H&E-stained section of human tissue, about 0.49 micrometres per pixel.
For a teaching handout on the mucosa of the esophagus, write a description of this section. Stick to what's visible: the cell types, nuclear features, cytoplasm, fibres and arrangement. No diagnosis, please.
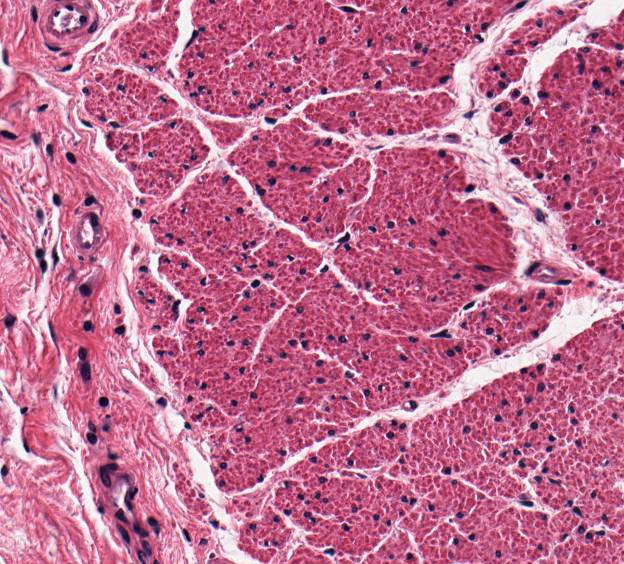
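First, arrangement: muscle tissue occupies the centre and right of the field, grouped into bundles separated by thin pale septa. Second, the muscle cells are cut across, giving many small, closely packed round to polygonal profiles. Third, nuclei: within the bundles they are small, dark and round. Last, the muscle cytoplasm stains pink with eosin.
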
